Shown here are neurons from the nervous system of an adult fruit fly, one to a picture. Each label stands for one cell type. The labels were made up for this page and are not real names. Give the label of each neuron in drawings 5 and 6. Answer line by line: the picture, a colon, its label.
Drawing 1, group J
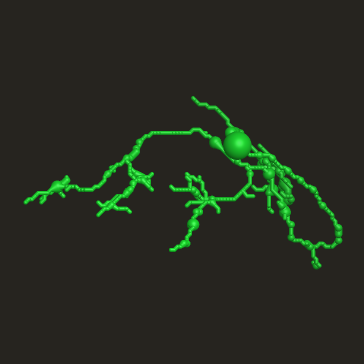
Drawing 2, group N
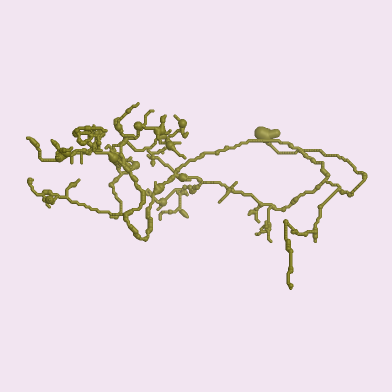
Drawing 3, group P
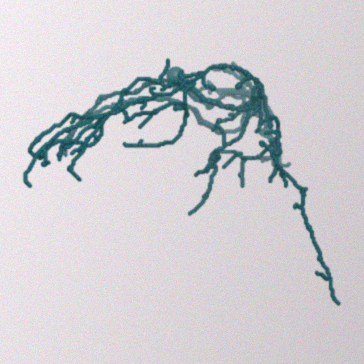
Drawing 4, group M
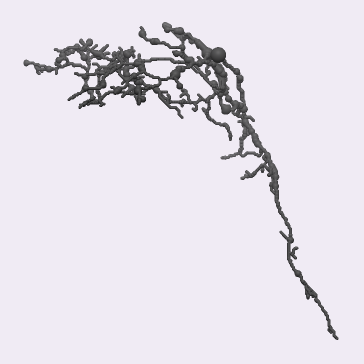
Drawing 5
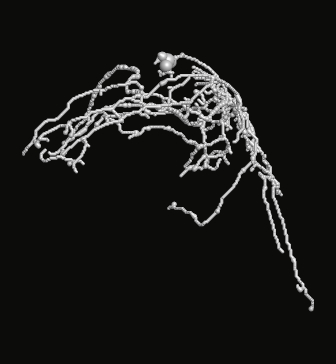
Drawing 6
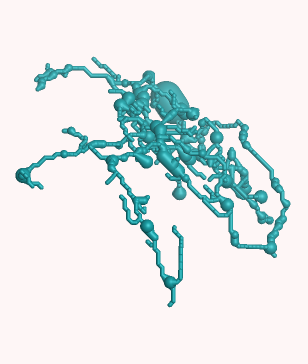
5: group P
6: group J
